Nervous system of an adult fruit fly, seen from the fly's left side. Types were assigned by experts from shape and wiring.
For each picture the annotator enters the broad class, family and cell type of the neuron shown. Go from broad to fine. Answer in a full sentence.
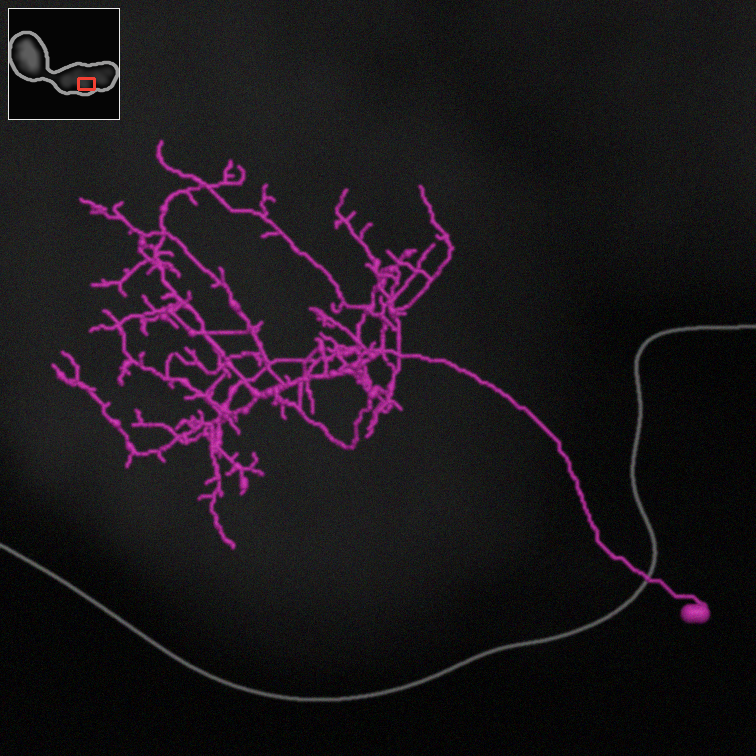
A nerve-cord intrinsic neuron of hemilineage 20A.22A, type IN20A.22A024.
